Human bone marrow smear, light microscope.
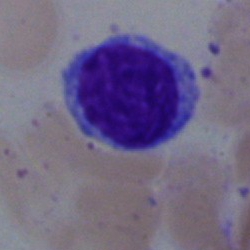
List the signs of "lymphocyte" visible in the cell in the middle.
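What goes with the name lymphocyte here is the cytoplasm, which forms only a narrow rim around the nucleus.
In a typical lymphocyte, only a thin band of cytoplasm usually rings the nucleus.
The cell outline is roughly round, with a slightly uneven edge. Throughout the nucleus the chromatin stains dark purple and looks dense, and no granules are visible in the cytoplasm.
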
